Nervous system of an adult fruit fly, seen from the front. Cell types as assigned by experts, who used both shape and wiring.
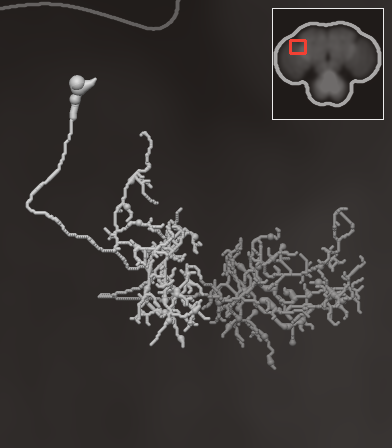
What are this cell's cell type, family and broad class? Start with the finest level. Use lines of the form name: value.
cell type: TmY15
family: TmY
broad class: optic-lobe intrinsic neuron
